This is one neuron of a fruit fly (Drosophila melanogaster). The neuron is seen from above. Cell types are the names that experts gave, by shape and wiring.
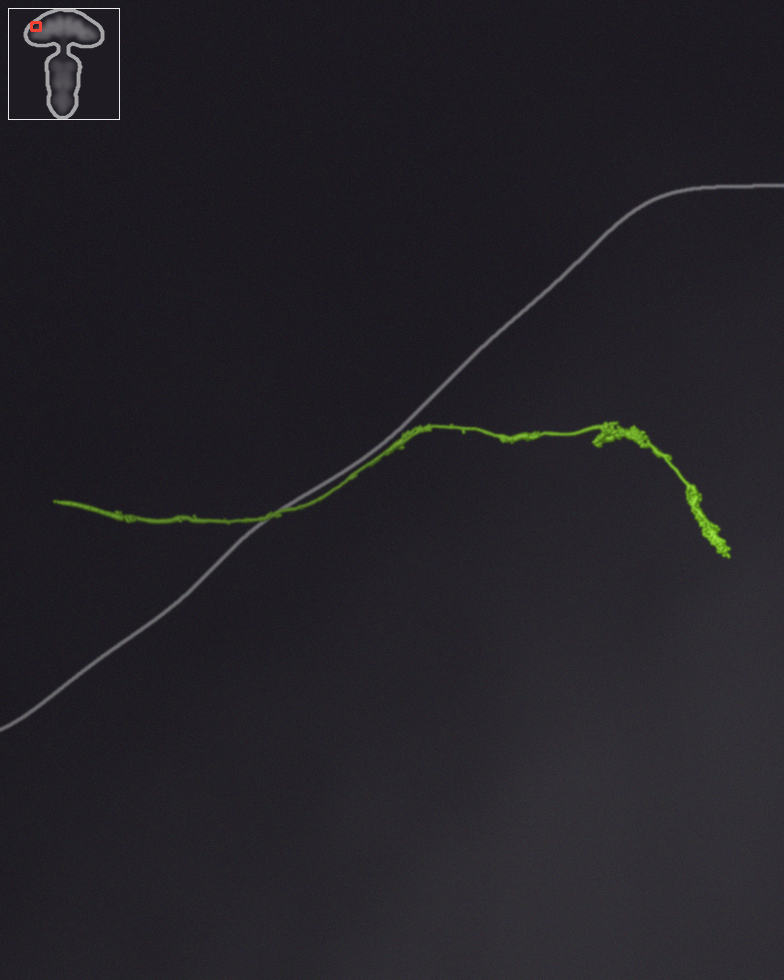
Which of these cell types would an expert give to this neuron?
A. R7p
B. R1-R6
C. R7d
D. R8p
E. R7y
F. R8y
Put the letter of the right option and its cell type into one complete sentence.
The cell type R8y, option F, is that of the neuron.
